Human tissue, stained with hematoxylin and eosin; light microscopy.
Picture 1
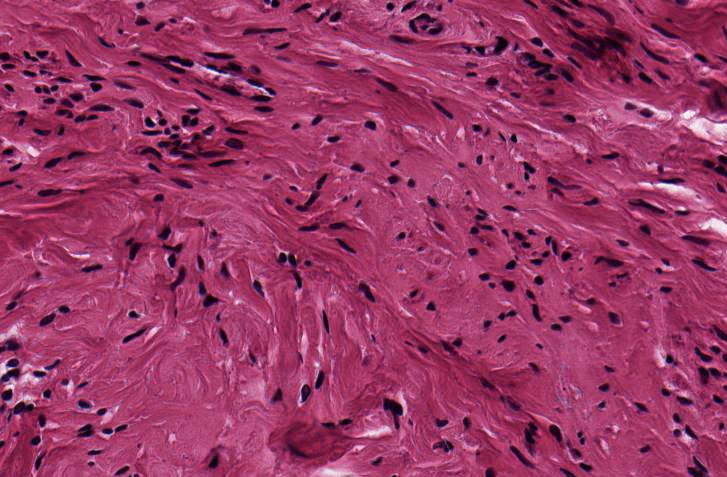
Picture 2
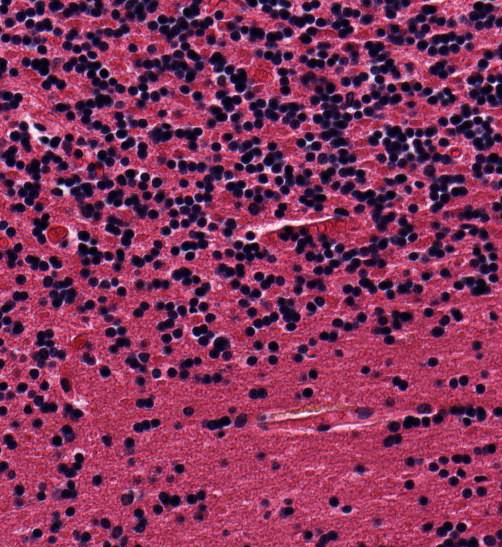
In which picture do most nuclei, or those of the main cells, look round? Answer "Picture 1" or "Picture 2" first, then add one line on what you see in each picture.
Picture 2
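In picture 1: The nuclei scattered in the collagen are small, dark and mostly slender and spindle-shaped.
In picture 2: The nuclei packed in the upper zone are small, round and darkly stained.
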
